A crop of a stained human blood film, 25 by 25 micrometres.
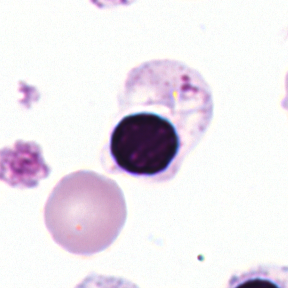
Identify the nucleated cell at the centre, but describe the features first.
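Look first at where the nucleus sits: off-centre, in the lower left part of the cell. Its chromatin is very dark purple and densely condensed throughout. Now follow the cytoplasm up to the right, where a few small reddish-purple granules mostly lie. Notice too that the outline is irregular, not round. This is a normoblast.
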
